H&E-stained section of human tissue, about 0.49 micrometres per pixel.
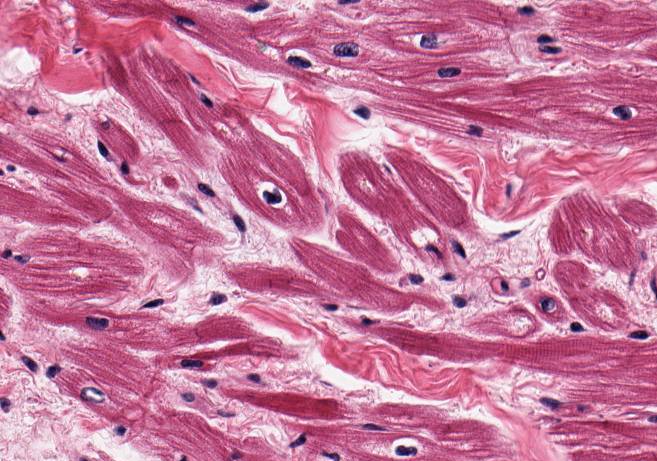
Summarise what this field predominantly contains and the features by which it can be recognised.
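This is myocardium: bundles of elongated muscle fibres parted by pale connective tissue. Each fibre holds a single oval nucleus, placed centrally.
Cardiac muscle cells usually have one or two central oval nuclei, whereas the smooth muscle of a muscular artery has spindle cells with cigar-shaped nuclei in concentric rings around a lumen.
Most fibres run diagonally from upper left toward lower right, and the wide spaces between them hold loose, wispy, pale pink connective tissue.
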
